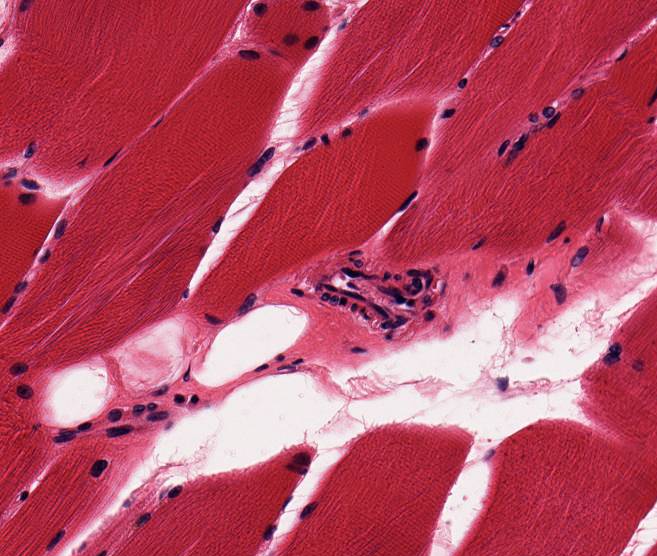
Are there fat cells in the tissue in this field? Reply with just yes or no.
Yes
